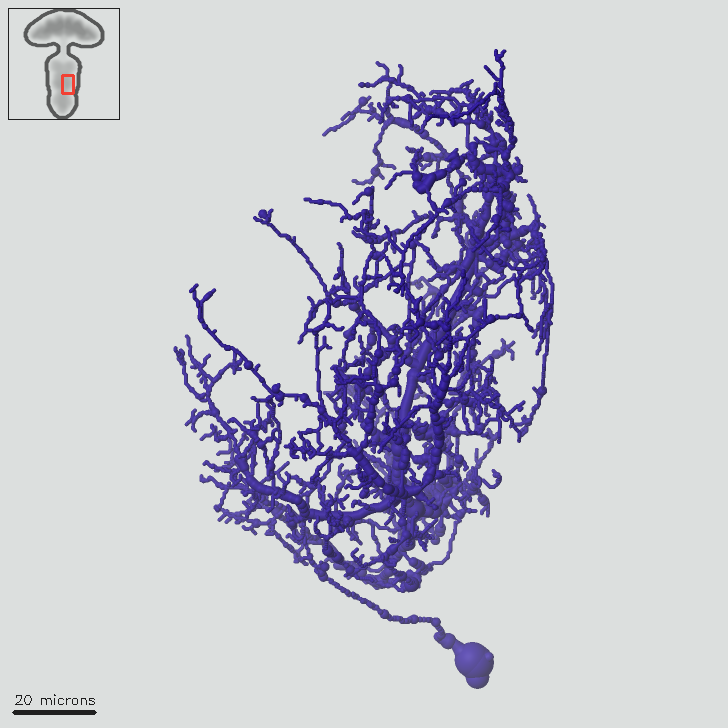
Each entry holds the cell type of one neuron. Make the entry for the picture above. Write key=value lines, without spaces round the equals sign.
cell_type=IN20A.22A001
